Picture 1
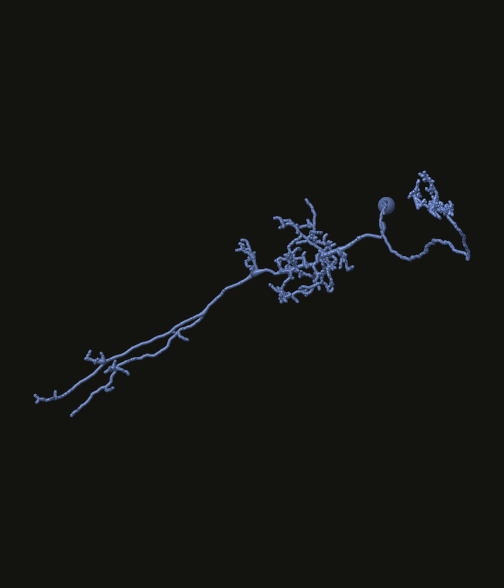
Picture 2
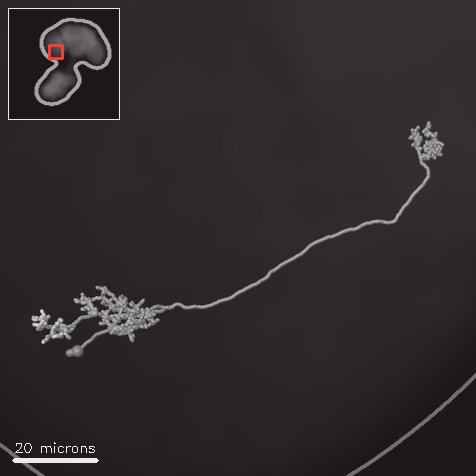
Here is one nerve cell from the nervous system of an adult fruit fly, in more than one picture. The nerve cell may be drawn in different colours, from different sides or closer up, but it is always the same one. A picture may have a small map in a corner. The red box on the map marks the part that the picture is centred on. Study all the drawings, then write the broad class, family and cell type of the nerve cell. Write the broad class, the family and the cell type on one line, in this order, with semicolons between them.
optic-lobe intrinsic neuron; T; T2a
